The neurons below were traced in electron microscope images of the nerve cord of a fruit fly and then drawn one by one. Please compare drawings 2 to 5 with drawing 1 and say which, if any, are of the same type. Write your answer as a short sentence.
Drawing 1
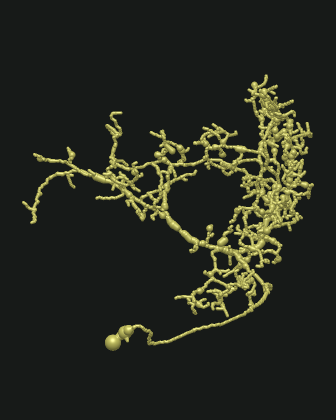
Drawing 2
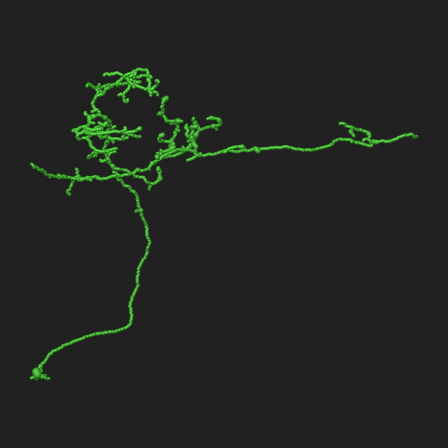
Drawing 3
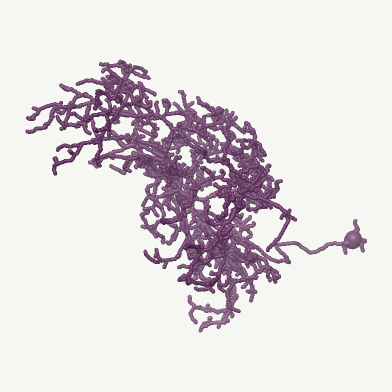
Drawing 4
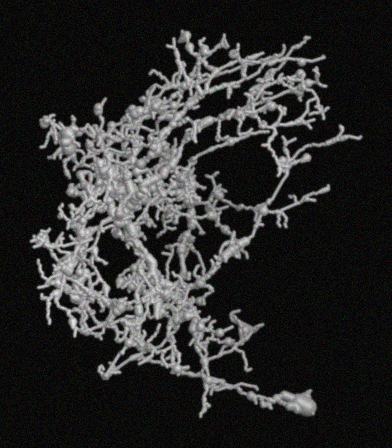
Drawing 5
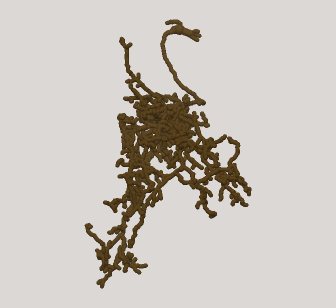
Drawing 5 is of the same cell type.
